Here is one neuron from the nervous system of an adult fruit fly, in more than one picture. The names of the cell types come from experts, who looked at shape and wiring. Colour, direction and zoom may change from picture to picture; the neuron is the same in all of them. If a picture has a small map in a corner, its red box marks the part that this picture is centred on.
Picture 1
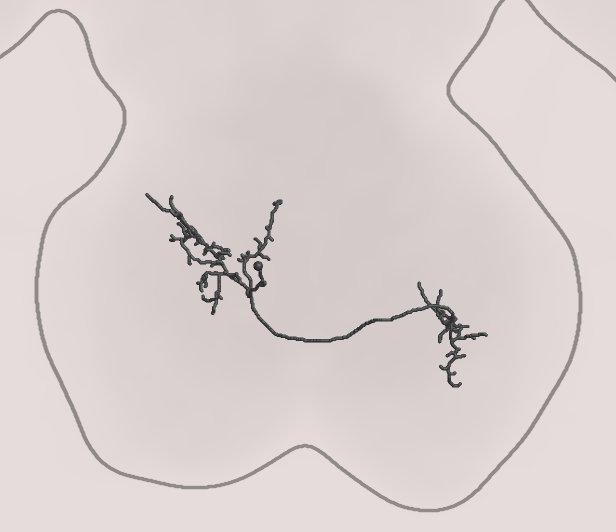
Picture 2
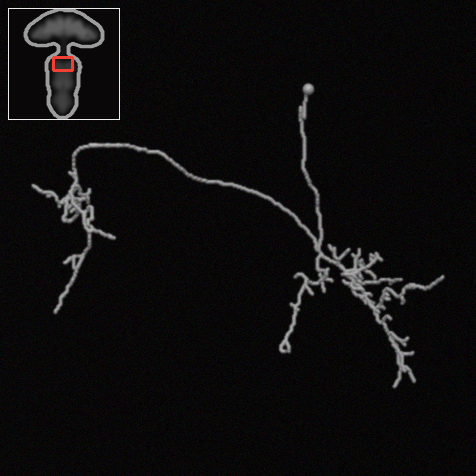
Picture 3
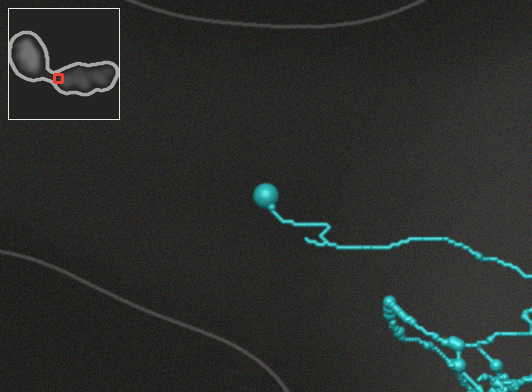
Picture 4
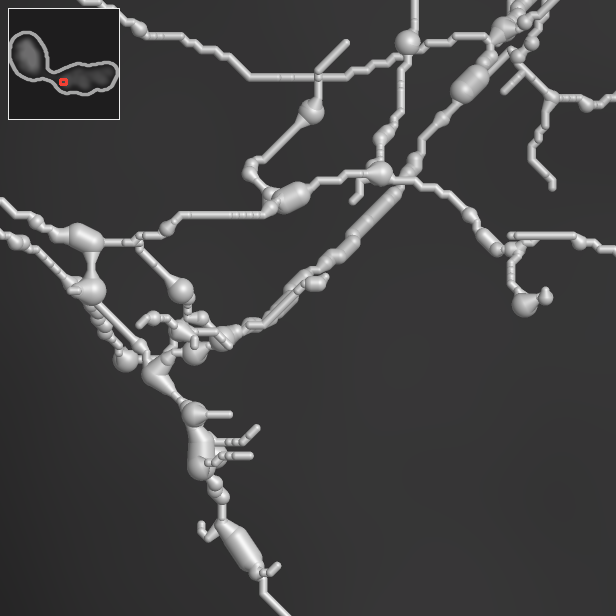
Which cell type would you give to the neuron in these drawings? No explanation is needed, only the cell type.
IN01A079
